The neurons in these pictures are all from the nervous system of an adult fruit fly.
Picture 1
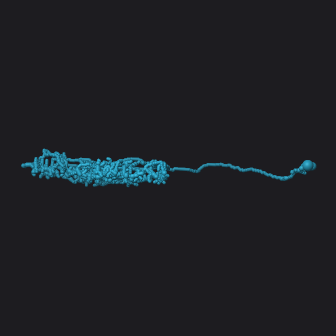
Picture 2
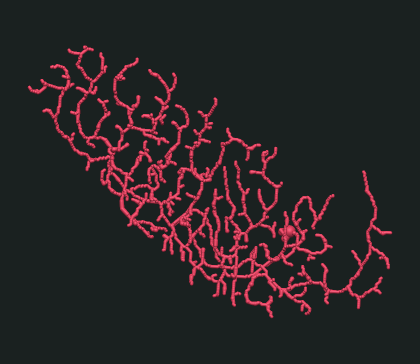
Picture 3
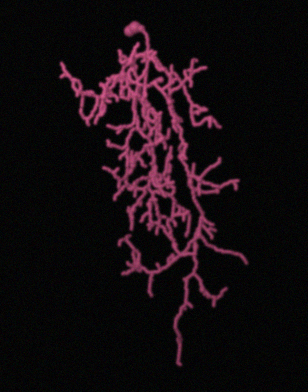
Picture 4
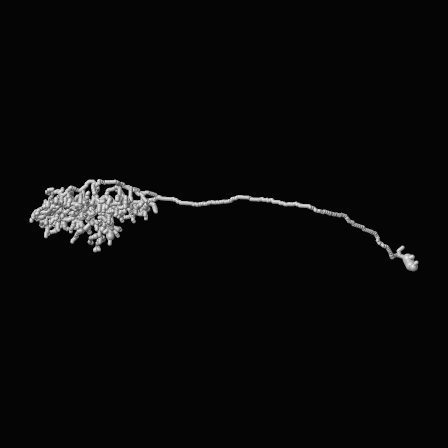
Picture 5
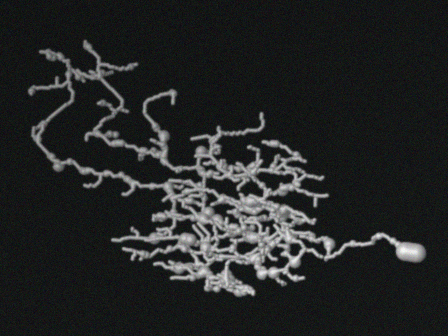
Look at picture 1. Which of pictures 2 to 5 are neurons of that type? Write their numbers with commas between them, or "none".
4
